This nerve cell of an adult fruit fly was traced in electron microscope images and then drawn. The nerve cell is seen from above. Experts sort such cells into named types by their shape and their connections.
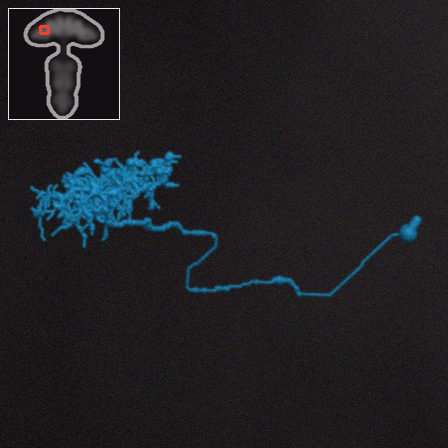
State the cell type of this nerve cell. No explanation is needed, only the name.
Pm1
